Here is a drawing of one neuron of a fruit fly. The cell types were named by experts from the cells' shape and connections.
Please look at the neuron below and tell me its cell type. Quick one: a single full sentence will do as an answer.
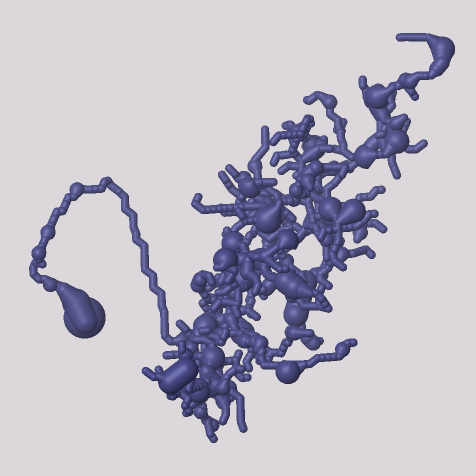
This neuron is assigned to the cell type LPi3412.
